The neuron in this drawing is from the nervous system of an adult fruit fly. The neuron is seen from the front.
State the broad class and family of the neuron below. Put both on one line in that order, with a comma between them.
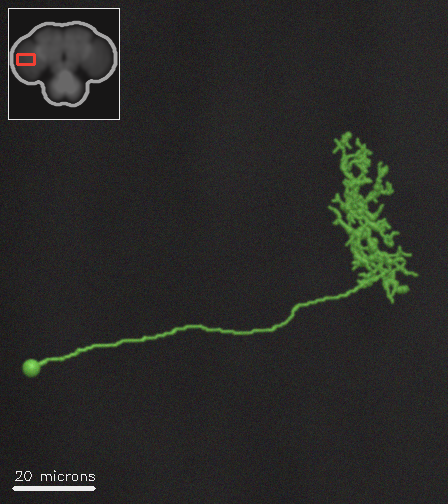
optic-lobe intrinsic neuron, LPi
